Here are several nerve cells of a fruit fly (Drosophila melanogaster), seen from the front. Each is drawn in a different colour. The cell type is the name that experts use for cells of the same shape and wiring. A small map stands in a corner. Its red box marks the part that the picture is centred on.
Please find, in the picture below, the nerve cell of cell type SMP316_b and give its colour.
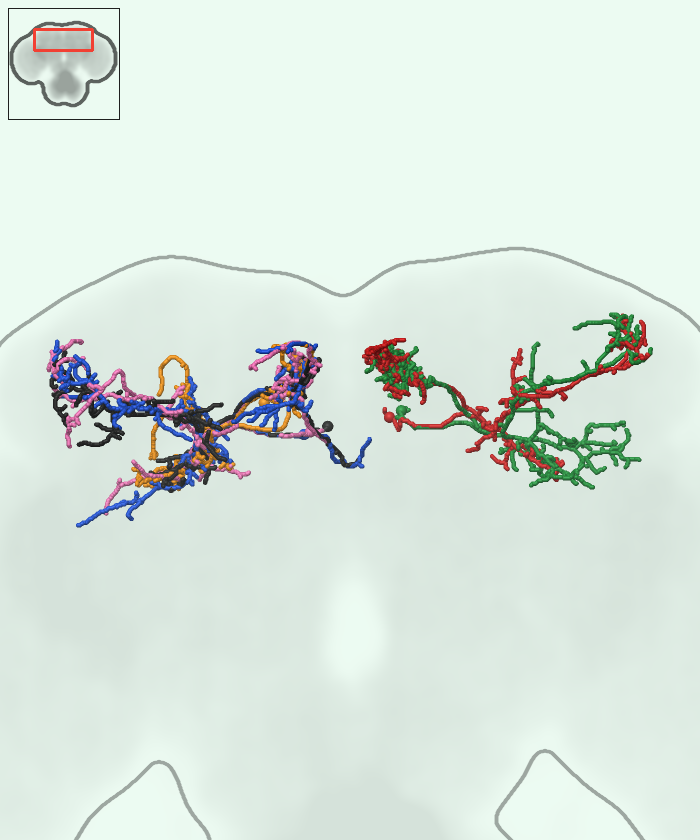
red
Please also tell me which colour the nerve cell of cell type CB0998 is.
black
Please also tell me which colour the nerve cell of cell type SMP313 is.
green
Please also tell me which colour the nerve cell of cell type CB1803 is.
pink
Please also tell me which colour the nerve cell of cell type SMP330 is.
orange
